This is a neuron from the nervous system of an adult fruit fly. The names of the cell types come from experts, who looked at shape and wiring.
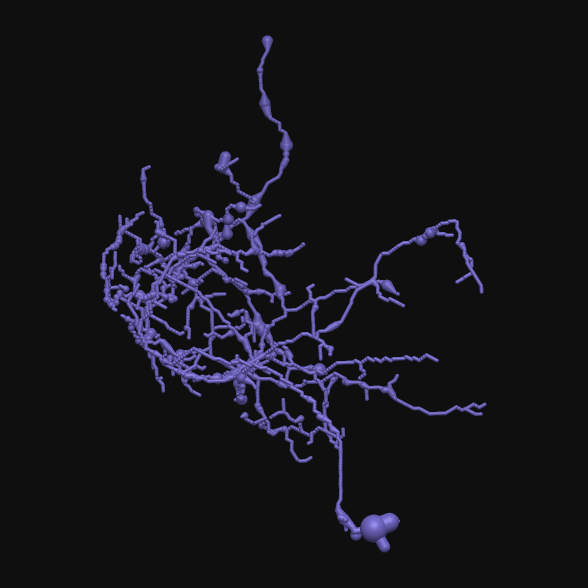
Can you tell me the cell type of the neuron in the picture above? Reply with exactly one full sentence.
The cell type this neuron represents is CB1964.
